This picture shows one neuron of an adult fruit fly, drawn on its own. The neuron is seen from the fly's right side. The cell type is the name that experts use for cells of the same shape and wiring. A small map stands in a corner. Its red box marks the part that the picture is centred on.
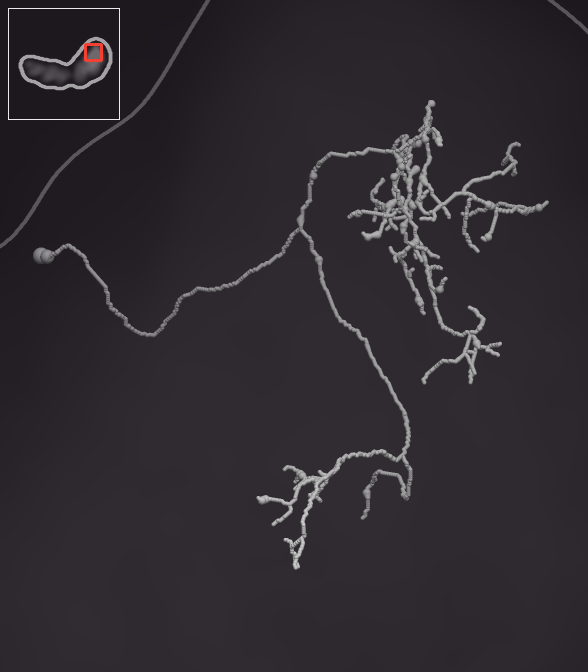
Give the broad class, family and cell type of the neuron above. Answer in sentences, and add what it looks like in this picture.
It is a central-brain intrinsic neuron. Its family is hemilineage SIPp1. The cell type is FB6S. Dozens of branch ends can be seen. As drawn here it is about as wide as it is tall.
